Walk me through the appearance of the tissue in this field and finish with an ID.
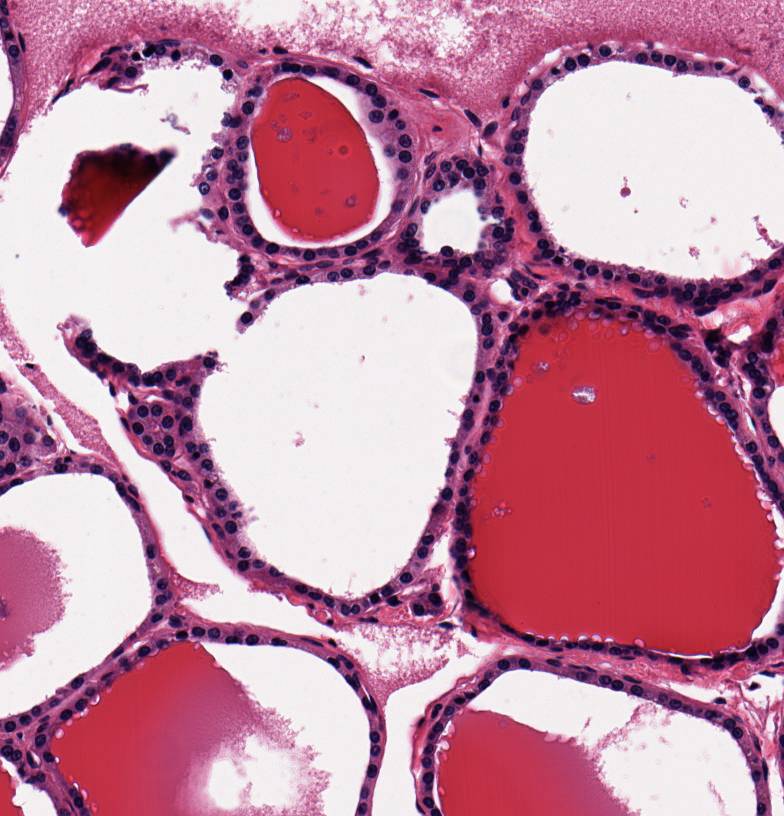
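Start with the whole field: closely packed rounded follicles of varying size, separated from one another by thin partitions. Each follicle is lined by a single layer of low cuboidal to flattened epithelial cells, whose nuclei are small, round, dark and evenly spaced. Between the follicles the stroma is scant, just thin fibrous septa carrying small capillaries. This tissue is thyroid.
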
